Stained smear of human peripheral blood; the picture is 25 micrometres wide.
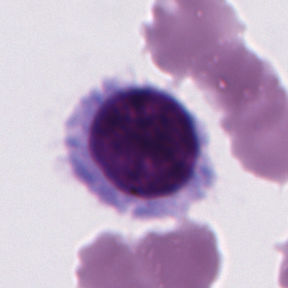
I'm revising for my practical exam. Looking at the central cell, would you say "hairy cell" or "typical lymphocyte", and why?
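It is a hairy cell, not a typical lymphocyte. The deciding feature is the amount of cytoplasm: the round nucleus, about 10 micrometres across, fills only about 60% of the cell's area, and the rim of cytoplasm is wider on the left of the nucleus than on the right.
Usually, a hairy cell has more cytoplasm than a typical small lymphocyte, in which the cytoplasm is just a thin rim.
The cytoplasm is pale greyish blue. The cell's outline is ragged and frayed rather than smooth. The chromatin is dark purple and dense, with faint lighter patches scattered through it.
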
